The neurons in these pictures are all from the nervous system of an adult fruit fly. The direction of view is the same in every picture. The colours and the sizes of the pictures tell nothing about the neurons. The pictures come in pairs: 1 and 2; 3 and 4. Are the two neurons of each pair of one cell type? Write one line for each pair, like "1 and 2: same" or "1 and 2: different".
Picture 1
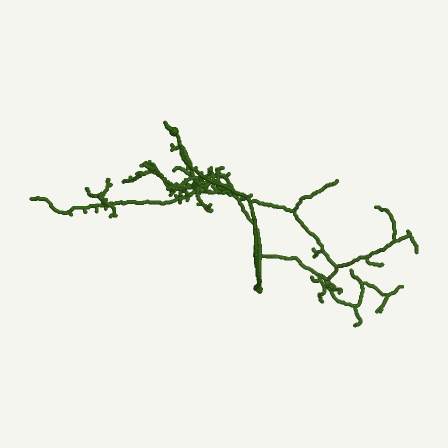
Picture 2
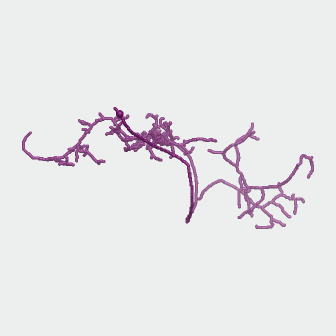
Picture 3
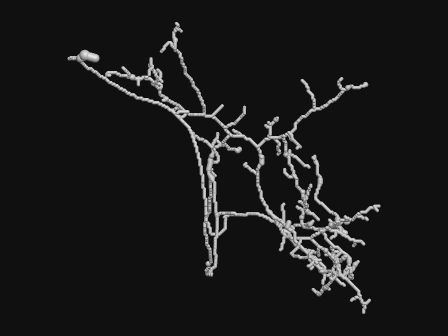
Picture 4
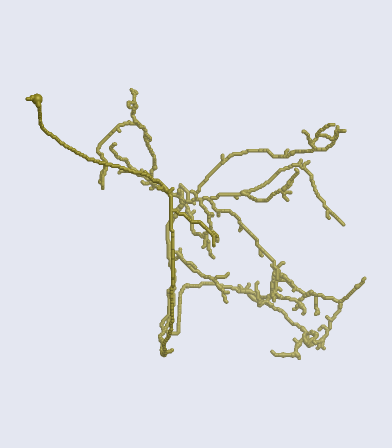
1 and 2: same
3 and 4: same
